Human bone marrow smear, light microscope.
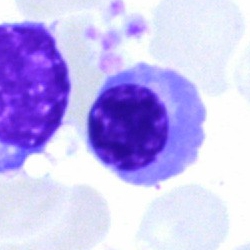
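Erythroblast. The nucleus lies off-centre, toward the left of the cell, and its chromatin is dark purple and coarsely clumped. Looking through the nucleus, I find no nucleolus. Along the right side, the cell edge carries small irregular bumps.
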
